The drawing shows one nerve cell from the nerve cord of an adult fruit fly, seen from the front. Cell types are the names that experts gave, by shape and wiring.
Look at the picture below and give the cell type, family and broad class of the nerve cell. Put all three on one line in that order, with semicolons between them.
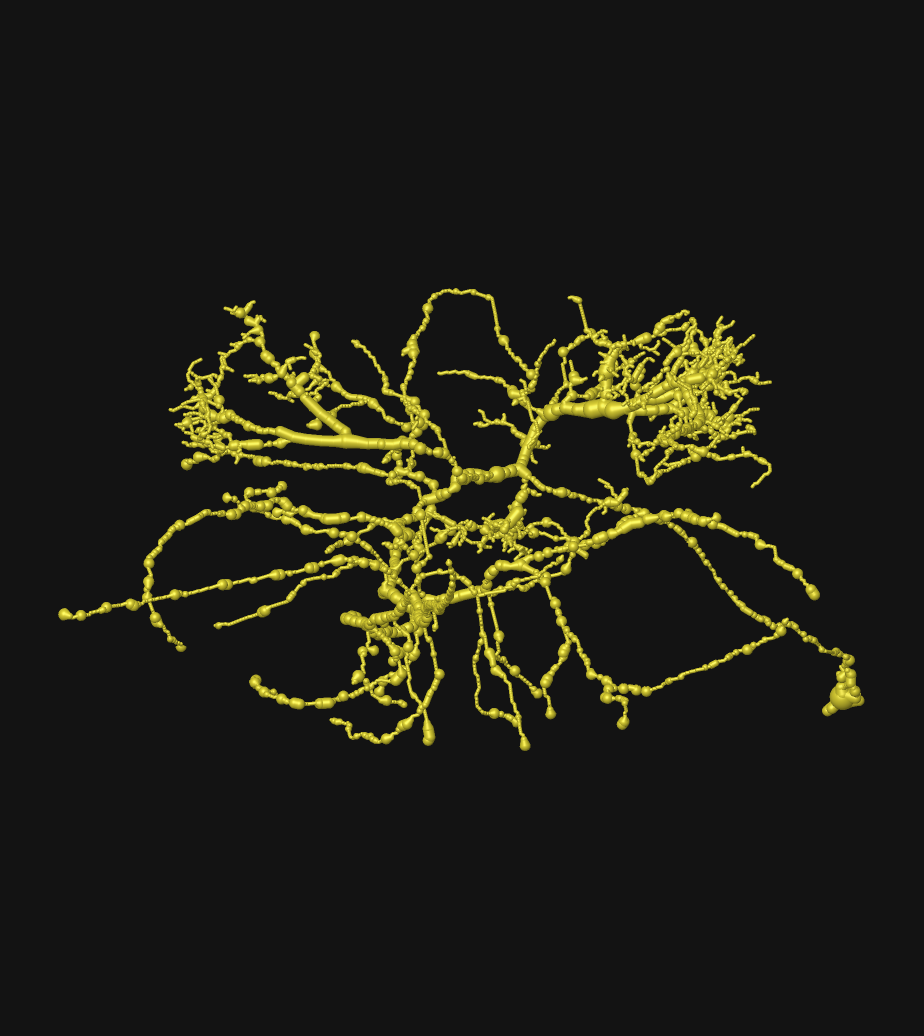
AN08B010; hemilineage 08B; ascending neuron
